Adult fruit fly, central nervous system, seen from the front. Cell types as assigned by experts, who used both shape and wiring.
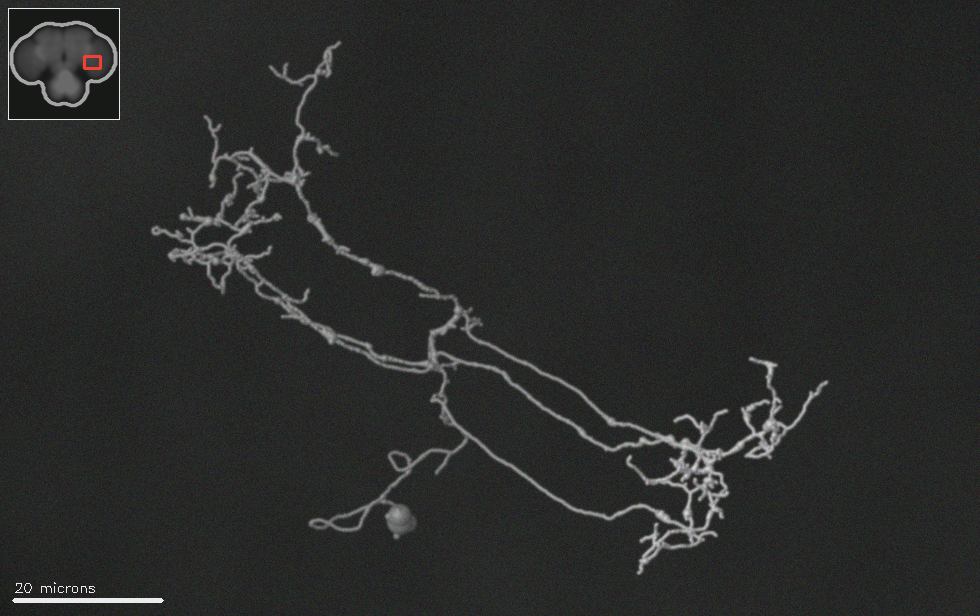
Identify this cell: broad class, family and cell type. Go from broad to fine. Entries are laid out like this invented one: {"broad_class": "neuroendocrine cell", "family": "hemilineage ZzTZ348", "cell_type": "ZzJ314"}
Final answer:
{"broad_class": "optic-lobe intrinsic neuron", "family": "Y", "cell_type": "Y14"}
